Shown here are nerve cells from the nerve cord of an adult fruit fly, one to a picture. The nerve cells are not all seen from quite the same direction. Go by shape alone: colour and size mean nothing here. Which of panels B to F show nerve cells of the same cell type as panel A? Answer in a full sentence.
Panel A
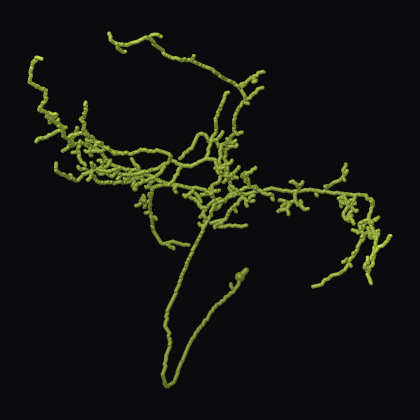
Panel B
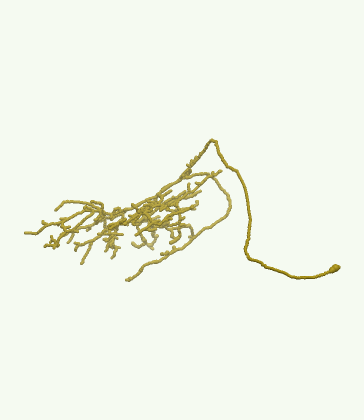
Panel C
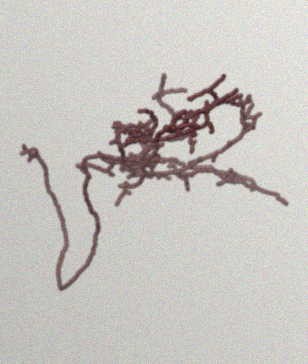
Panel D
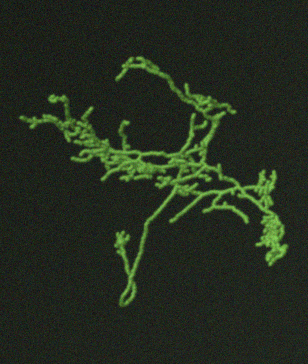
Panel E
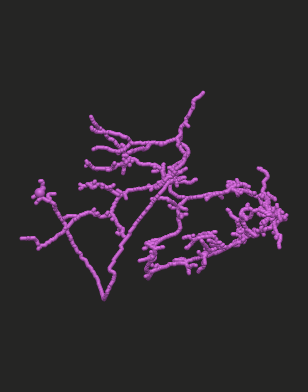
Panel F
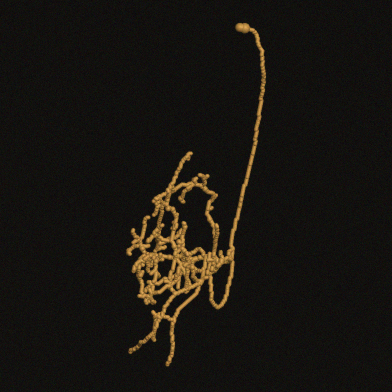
Panel D and panel E are of the same cell type.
